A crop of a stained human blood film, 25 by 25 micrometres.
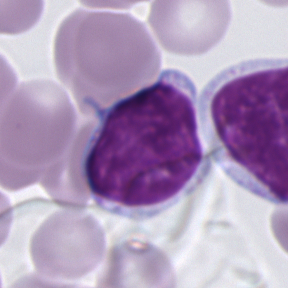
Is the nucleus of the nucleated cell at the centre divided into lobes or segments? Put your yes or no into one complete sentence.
No, there is one compact round, oval or kidney-shaped nucleus, not separate lobes.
